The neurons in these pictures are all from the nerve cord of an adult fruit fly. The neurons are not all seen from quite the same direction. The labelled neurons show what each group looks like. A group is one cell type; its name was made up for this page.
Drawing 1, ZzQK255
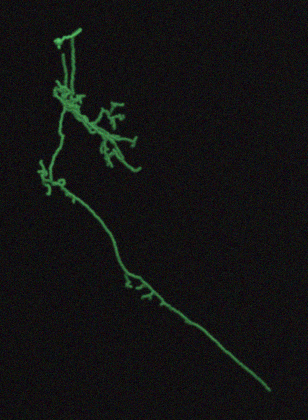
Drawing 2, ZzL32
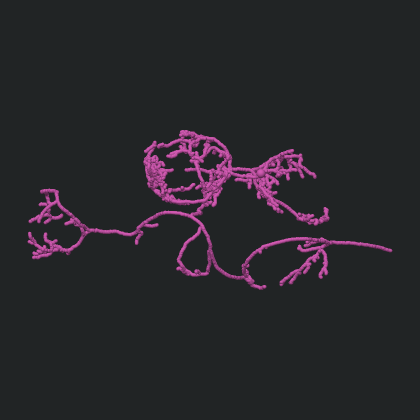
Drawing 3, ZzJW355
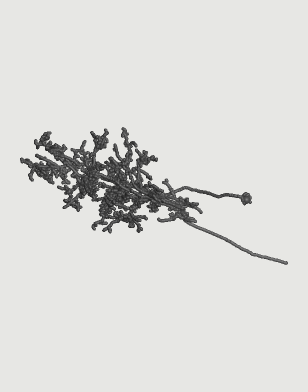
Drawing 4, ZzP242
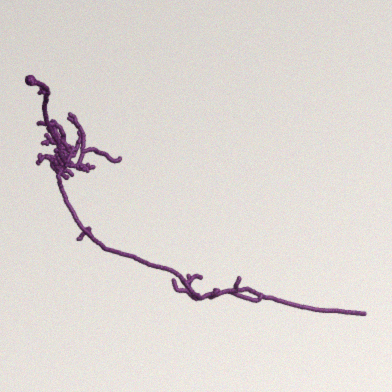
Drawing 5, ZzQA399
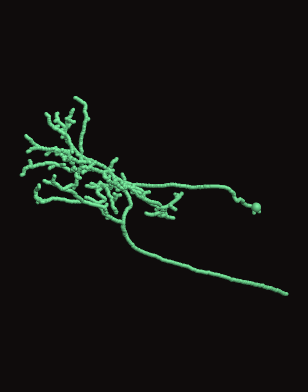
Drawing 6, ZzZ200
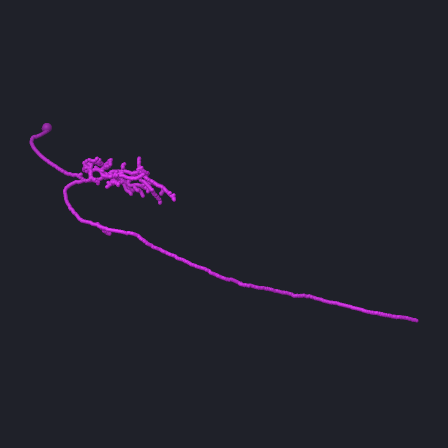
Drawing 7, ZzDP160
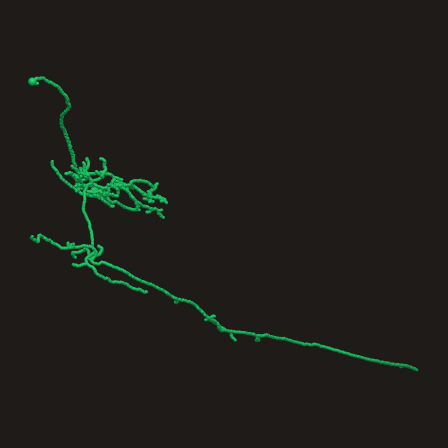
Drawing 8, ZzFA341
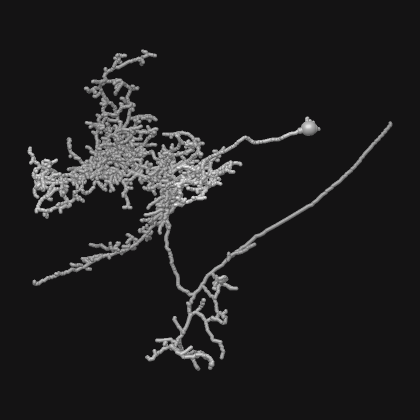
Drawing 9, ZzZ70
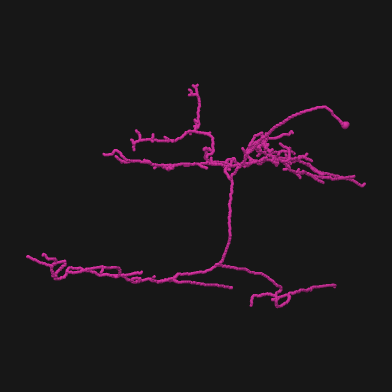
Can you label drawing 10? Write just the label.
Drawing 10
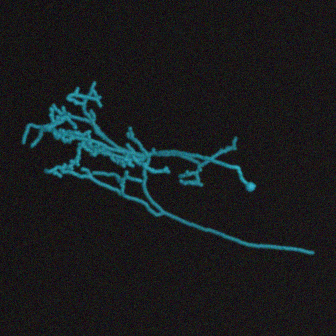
ZzQA399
